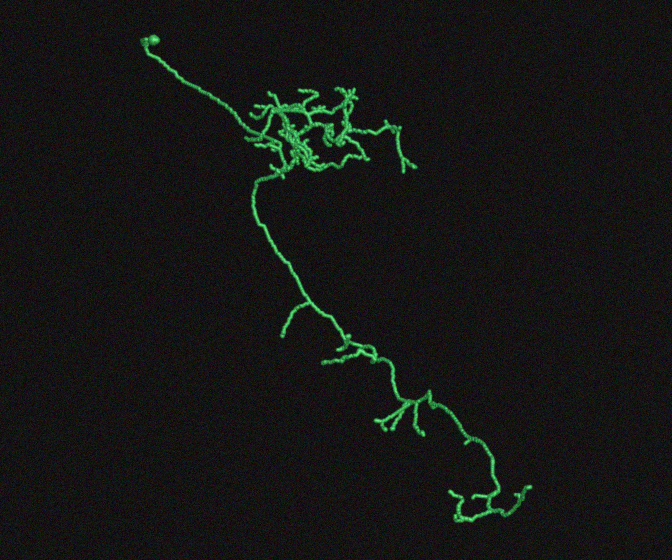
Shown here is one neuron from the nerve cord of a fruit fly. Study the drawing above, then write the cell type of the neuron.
IN07B087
